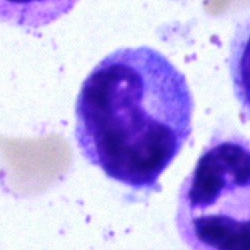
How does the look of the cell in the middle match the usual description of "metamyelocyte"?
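Starting from the name metamyelocyte, I look first at the nucleus: it is kidney-shaped, its indentation facing the upper right, and it fills most of the cell. Its chromatin, I note, is dark purple and condensed. The cytoplasm holds fine granules, which goes with the name, though here they are faint.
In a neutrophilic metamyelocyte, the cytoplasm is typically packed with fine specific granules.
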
